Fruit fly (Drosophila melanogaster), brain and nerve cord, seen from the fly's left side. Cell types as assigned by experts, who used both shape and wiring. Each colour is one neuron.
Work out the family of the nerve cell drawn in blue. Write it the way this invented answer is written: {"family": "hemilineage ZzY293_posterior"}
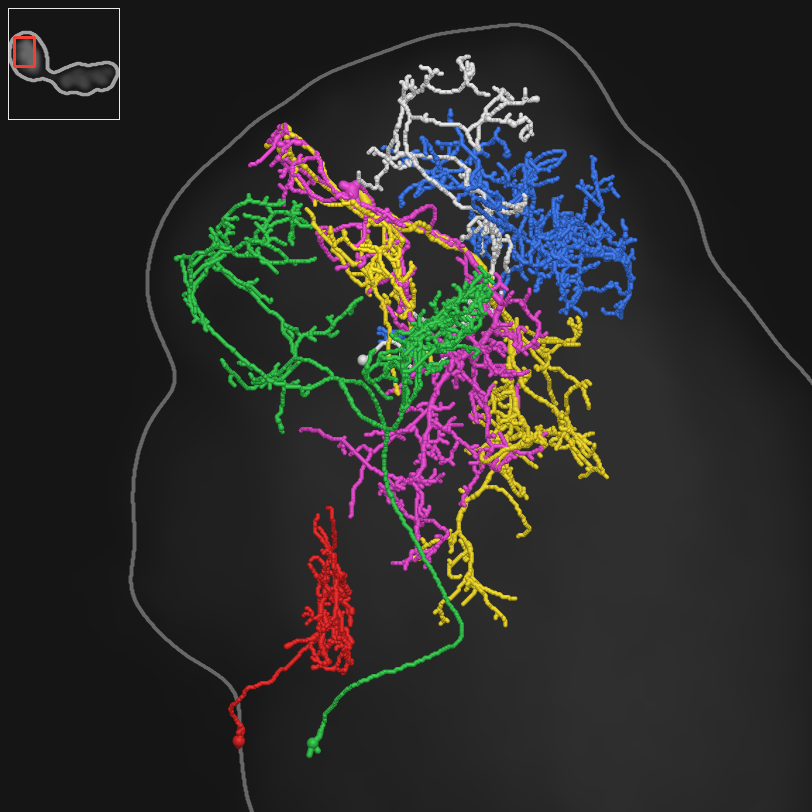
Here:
{"family": "hemilineage LHa1"}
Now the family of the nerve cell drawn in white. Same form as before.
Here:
{"family": "hemilineage LHa1"}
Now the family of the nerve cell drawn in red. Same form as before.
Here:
{"family": "hemilineage ALv2"}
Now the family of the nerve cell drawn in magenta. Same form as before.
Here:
{"family": "hemilineage SLPad1_anterior"}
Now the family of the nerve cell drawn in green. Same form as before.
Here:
{"family": "hemilineage LALv1_dorsal"}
